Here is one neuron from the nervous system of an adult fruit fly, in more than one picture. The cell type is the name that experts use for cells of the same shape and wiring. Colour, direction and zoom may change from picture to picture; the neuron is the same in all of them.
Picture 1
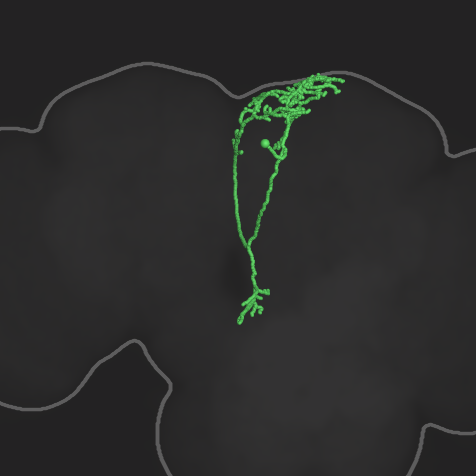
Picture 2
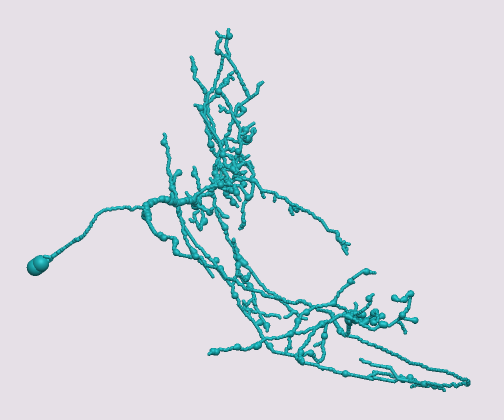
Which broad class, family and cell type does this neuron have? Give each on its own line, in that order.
central-brain intrinsic neuron
hemilineage DM2_central
SMP297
